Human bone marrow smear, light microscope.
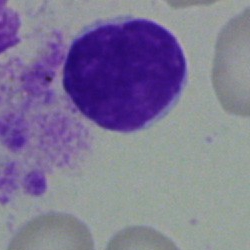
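Lymphocyte in the middle, its nucleus filling nearly the whole cell, so there's just a narrow, pale blue rim of cytoplasm. Chromatin's dense and deep purple with a few faint lighter patches, and the outline stays smooth, no surface projections.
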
